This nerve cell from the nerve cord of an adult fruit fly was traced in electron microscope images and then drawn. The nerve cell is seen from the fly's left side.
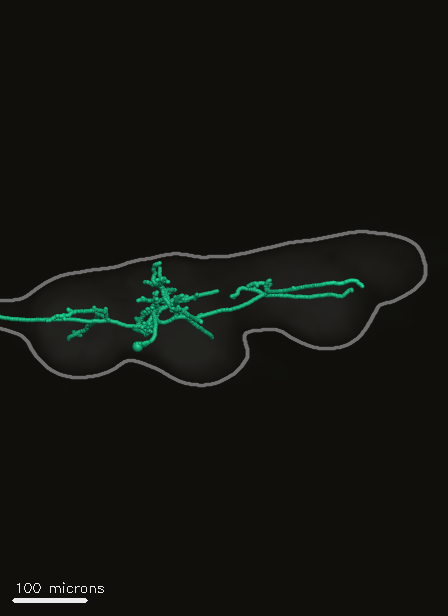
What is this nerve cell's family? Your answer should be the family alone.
hemilineage 08B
